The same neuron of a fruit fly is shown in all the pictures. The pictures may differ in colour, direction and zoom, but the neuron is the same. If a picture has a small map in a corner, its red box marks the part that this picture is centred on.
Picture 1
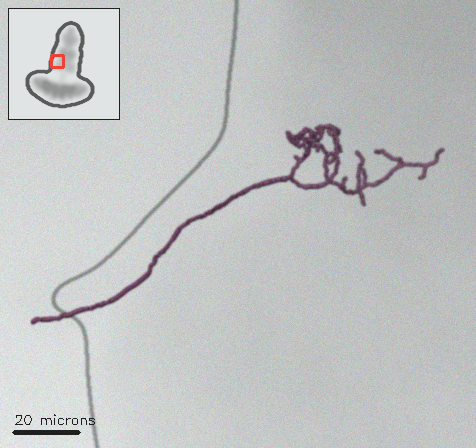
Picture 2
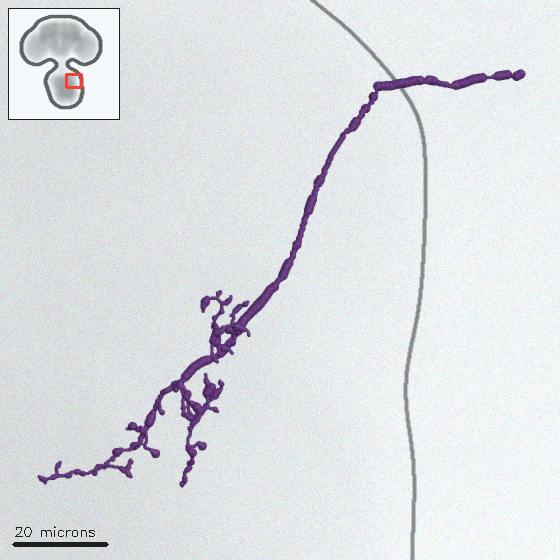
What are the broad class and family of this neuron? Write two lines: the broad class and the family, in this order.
sensory neuron entering the nerve cord
class mechanosensory tactile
